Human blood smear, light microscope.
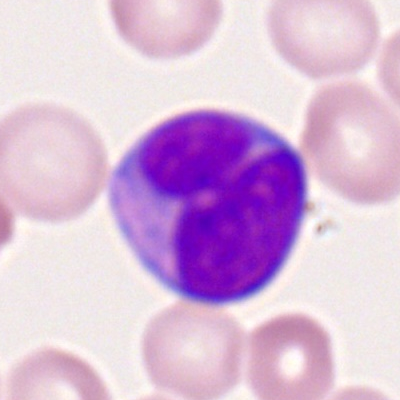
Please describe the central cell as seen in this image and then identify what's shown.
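The nucleus occupies most of the cell, and its chromatin stains dark purple and appears dense. The cytoplasm is pale blue-lavender and lies mostly on the left side of the cell. This is a myeloblast.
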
